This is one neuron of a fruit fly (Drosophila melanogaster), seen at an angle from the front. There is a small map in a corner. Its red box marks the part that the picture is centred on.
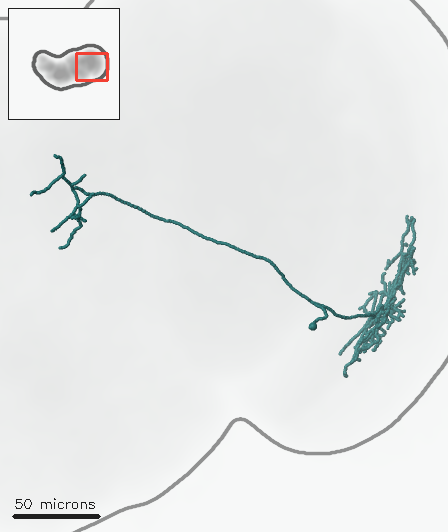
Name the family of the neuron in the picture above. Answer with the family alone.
MeVP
